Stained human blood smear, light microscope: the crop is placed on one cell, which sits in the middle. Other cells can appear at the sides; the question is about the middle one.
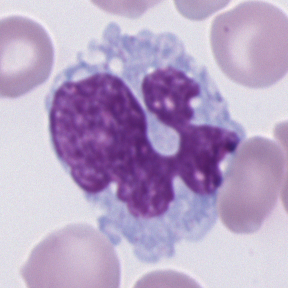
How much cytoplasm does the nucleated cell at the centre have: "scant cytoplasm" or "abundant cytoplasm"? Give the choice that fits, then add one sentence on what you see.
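Abundant cytoplasm. The cytoplasm is plentiful and pale grey-blue.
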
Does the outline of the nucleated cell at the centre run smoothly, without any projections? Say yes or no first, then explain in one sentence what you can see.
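No. The cell outline is irregular, with a ragged, frilly edge.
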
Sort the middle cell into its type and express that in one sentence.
The cell that lies at the centre of the crop is a monocyte.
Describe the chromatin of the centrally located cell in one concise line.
The chromatin is fine, with no coarse clumping anywhere.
